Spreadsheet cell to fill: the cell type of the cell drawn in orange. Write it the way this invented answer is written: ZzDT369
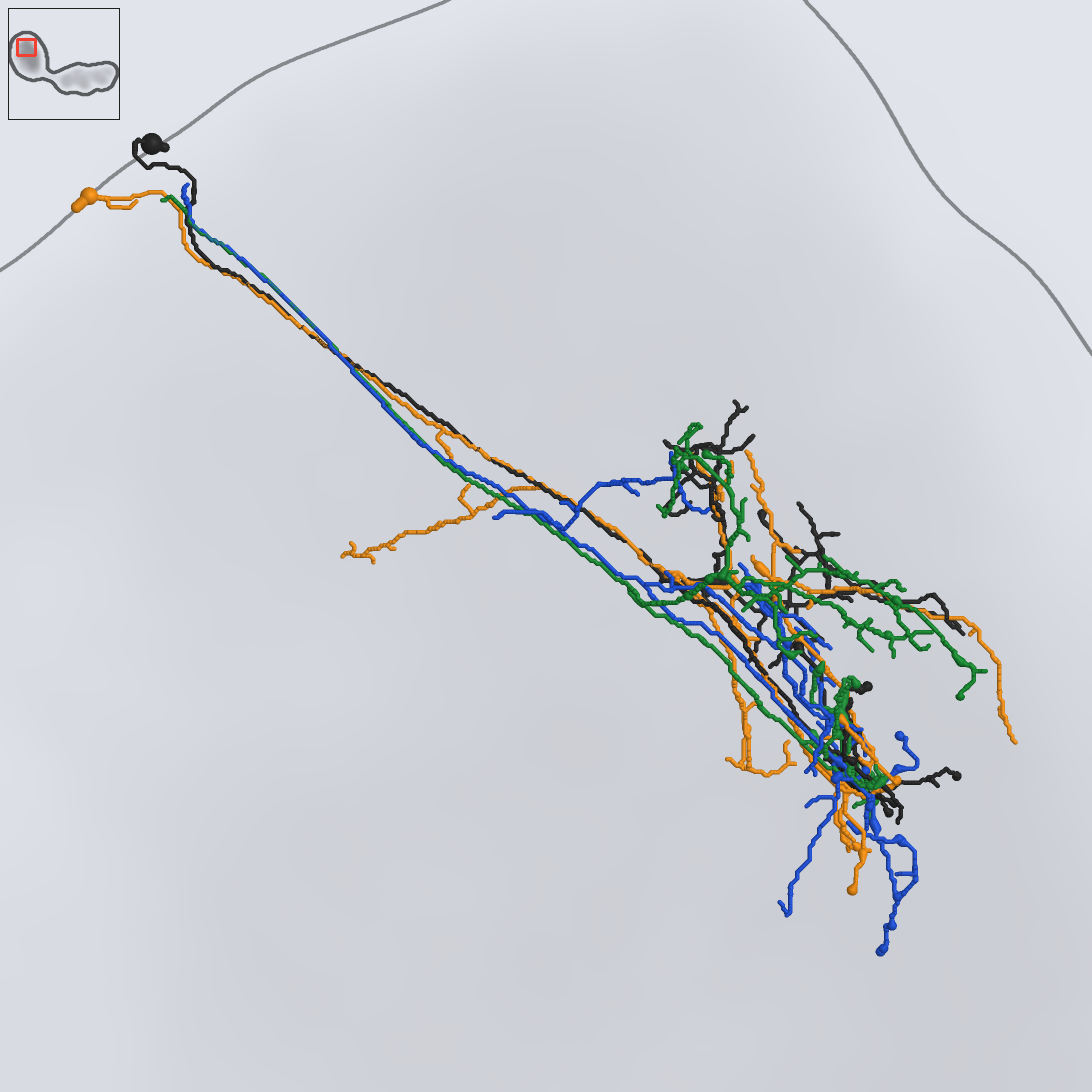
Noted: CB1975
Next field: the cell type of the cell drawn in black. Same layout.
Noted: IB004_a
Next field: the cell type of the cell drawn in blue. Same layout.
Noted: IB002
